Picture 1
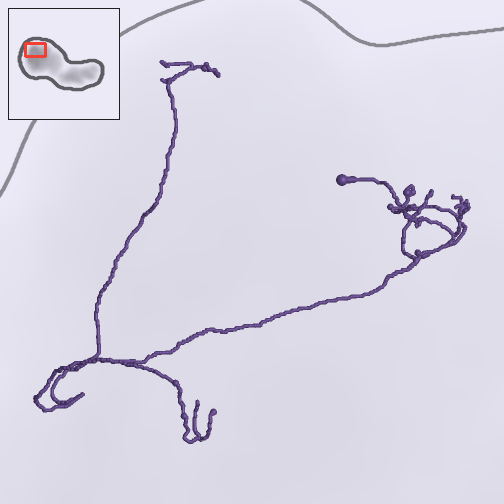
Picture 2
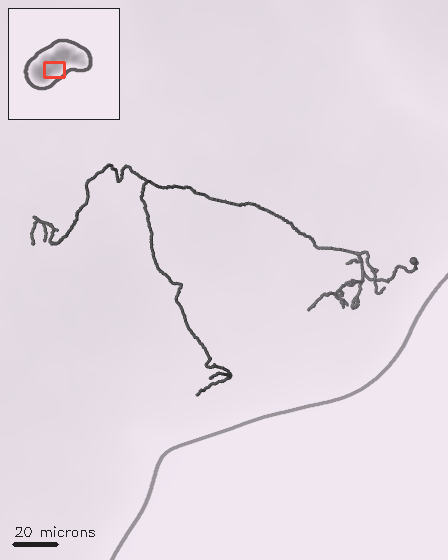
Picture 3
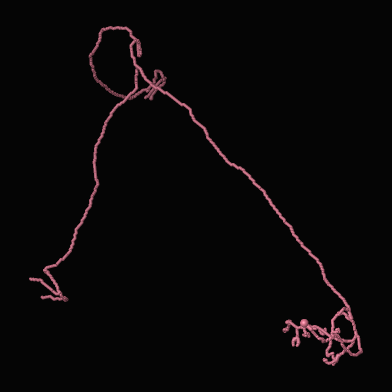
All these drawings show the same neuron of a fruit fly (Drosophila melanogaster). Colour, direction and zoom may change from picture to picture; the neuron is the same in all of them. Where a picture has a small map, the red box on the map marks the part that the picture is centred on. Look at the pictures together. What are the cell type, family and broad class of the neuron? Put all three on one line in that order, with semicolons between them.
KCab-s; class Kenyon Cell; central-brain intrinsic neuron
